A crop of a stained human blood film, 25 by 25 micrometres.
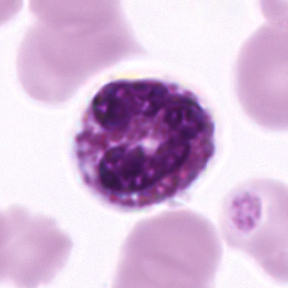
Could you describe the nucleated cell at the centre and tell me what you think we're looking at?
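Starting with the outline, the cell is round and smooth, without surface projections. Its size comes to about 12 micrometres across. Next, the nucleus is folded into lobes and fills most of the cell. The chromatin is dark purple and coarsely clumped, and no nucleoli are visible. Last, the name: eosinophil.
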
